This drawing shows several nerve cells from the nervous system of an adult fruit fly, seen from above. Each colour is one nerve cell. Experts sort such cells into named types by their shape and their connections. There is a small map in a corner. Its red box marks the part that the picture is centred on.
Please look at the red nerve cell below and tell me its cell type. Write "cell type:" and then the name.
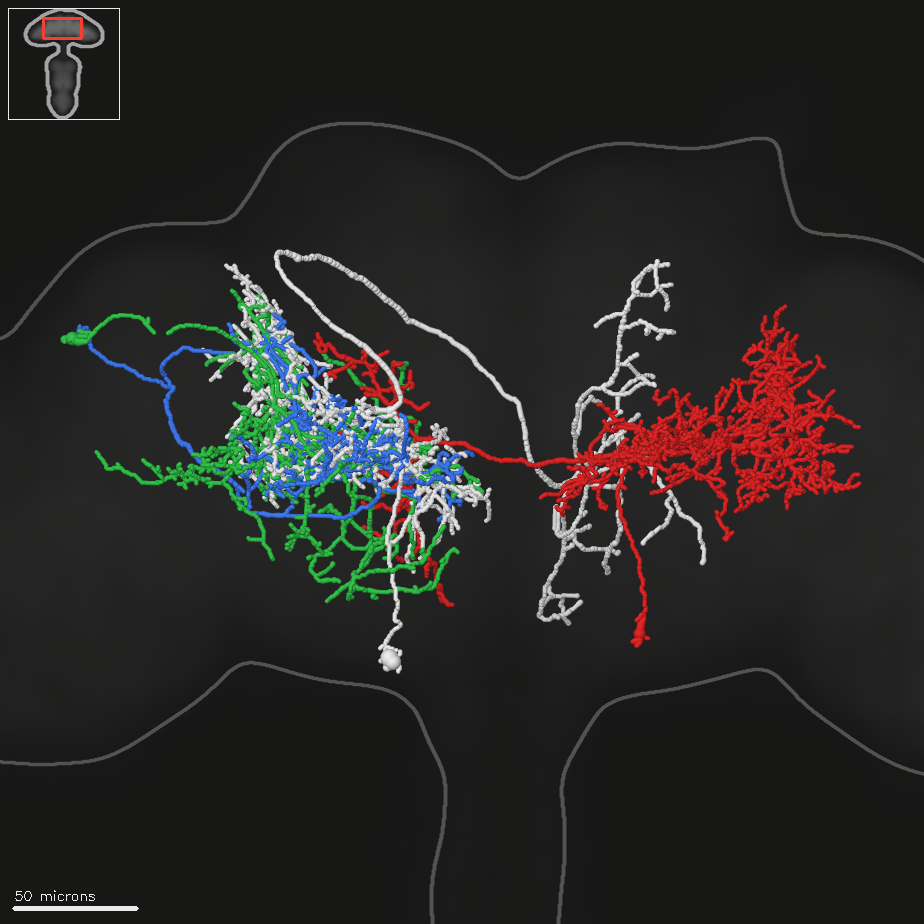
cell type: CL322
